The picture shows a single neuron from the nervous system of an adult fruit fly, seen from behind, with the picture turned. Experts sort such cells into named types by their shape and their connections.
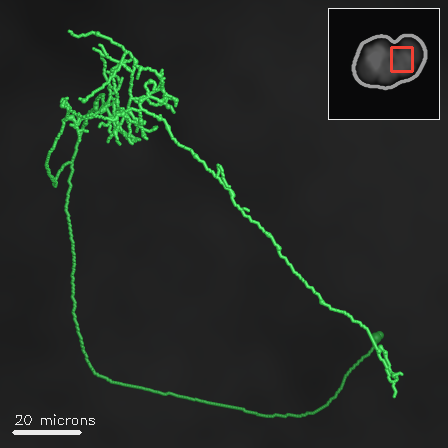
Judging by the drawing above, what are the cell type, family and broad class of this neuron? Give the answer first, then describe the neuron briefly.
The cell type is CB1268. Its family is hemilineage WEDd1. It is a central-brain intrinsic neuron. The cell body can be seen at the lower right of the picture. From top to bottom in the picture it spans about 120 microns. The picture shows dozens of branch ends.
